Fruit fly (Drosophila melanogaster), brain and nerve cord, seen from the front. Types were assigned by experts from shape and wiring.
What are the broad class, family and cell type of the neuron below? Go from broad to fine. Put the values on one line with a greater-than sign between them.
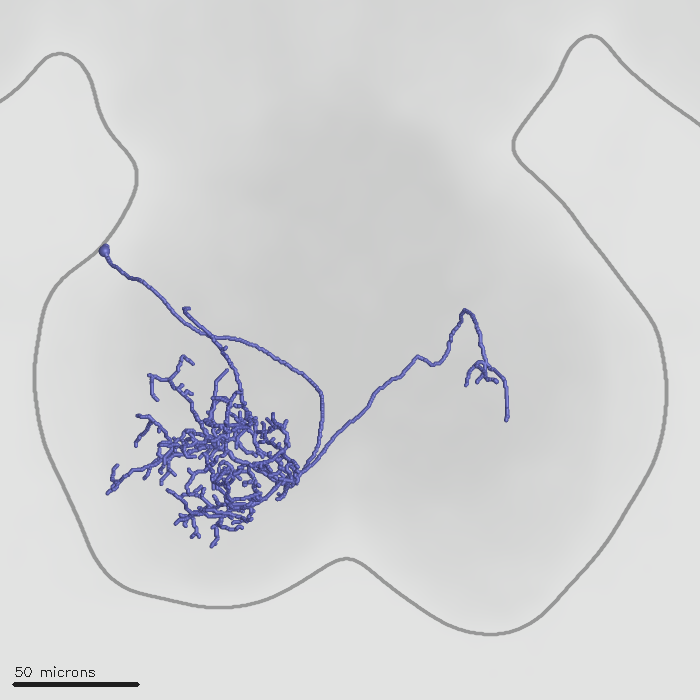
nerve-cord intrinsic neuron > hemilineage 23B > IN23B028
